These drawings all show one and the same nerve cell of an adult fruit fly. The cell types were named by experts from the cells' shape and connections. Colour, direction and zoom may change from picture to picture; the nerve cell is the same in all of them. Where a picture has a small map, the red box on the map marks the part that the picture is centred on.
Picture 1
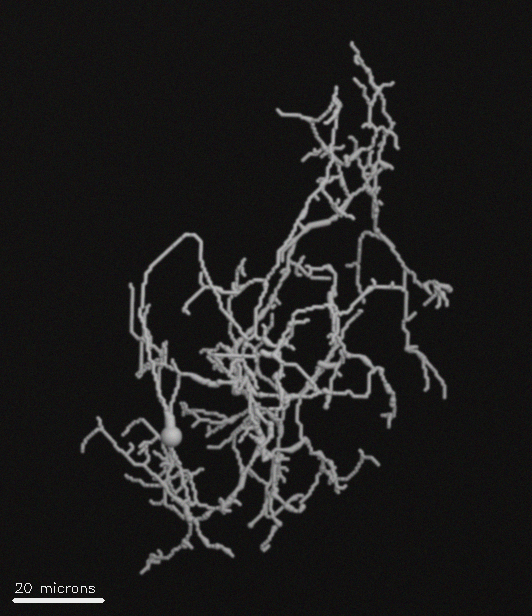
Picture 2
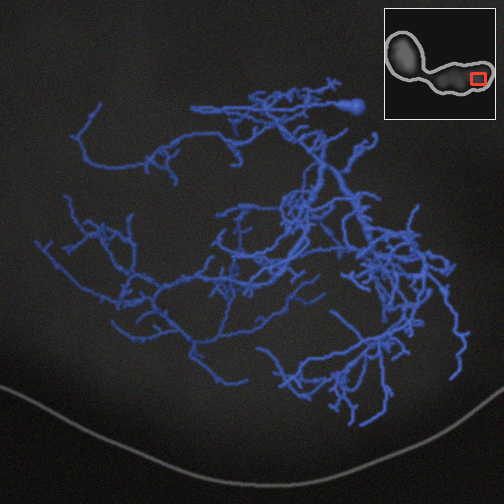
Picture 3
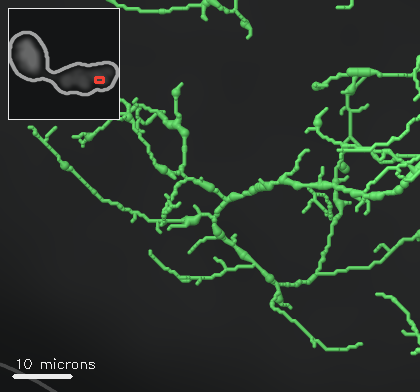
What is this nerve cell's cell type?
IN03A041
